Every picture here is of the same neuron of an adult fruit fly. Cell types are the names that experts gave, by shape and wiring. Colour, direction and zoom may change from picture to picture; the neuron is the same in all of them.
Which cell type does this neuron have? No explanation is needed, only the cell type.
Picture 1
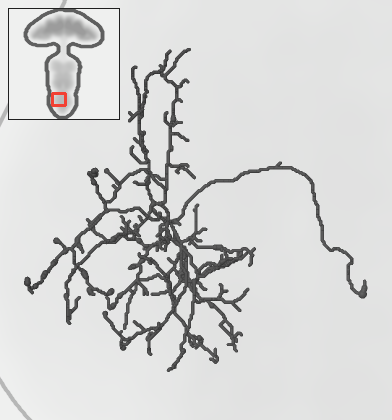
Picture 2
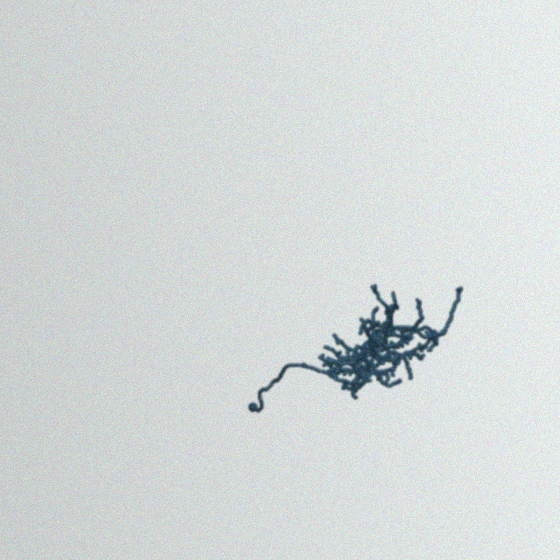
IN14A058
